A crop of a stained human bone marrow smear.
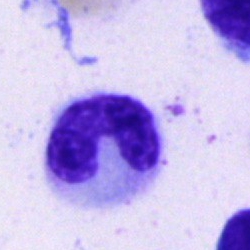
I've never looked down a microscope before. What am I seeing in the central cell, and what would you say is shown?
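Let me start at the edge: the outline is round and smooth. Inside, the nucleus curves into a horseshoe, its opening facing downward. The chromatin is dark purple and coarsely clumped. I'm searching for nucleoli and finding none. What I have here is a band neutrophil.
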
